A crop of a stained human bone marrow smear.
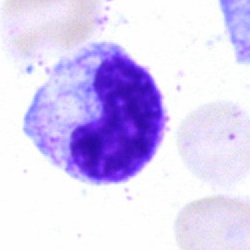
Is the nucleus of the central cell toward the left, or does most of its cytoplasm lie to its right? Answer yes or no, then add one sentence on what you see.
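No. The nucleus lies toward the right side of the cell.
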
